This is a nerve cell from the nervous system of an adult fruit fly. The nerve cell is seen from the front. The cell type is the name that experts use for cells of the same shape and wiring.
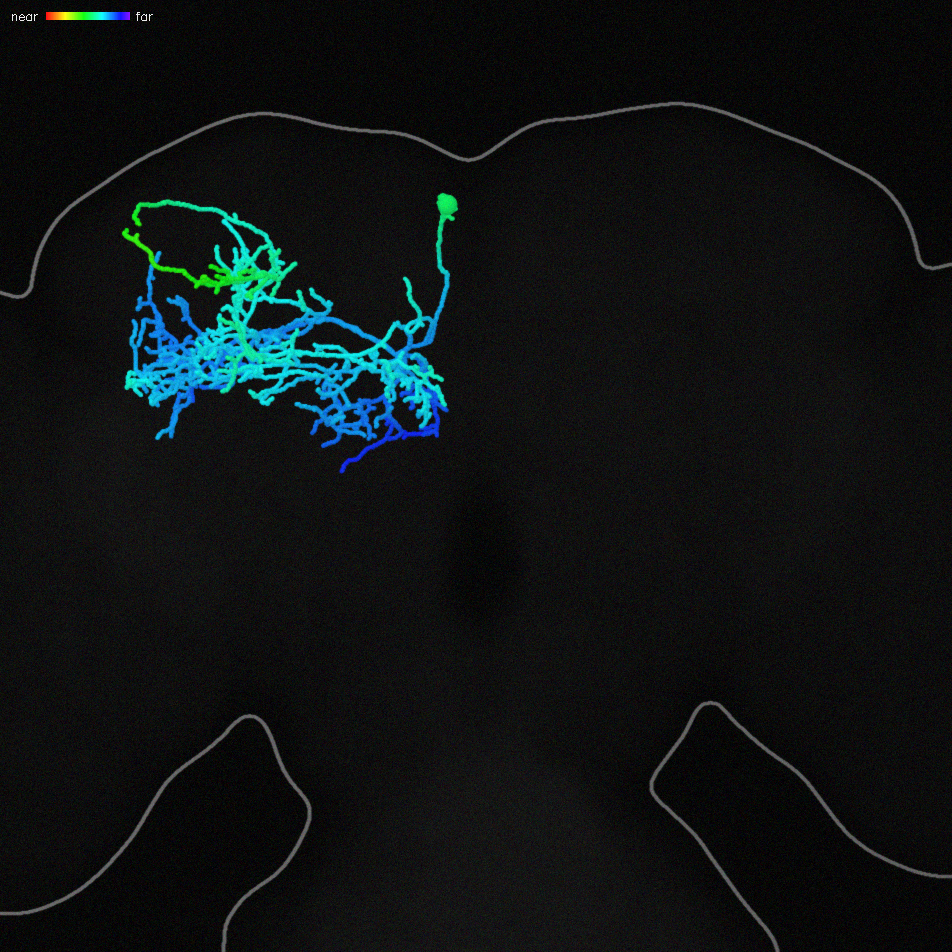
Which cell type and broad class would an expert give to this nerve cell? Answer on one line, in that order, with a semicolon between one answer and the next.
PLP131; central-brain intrinsic neuron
